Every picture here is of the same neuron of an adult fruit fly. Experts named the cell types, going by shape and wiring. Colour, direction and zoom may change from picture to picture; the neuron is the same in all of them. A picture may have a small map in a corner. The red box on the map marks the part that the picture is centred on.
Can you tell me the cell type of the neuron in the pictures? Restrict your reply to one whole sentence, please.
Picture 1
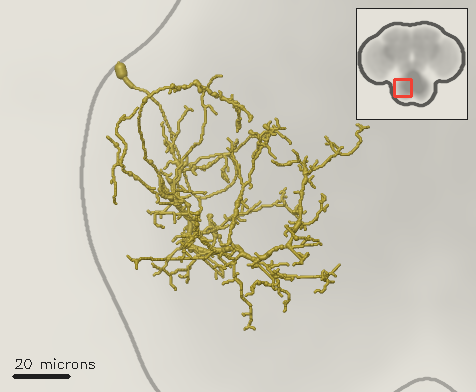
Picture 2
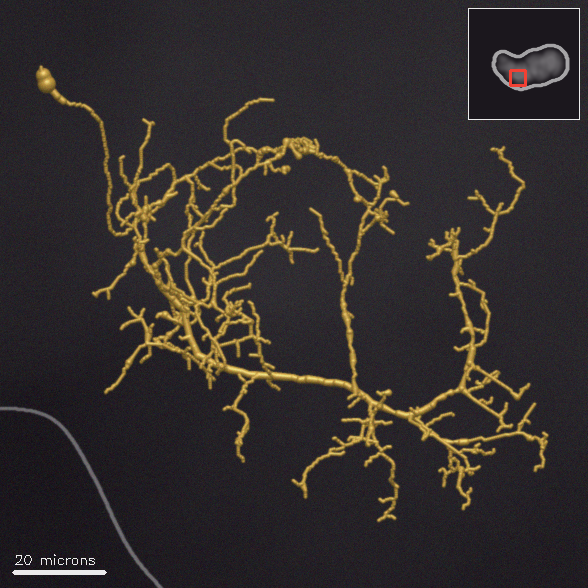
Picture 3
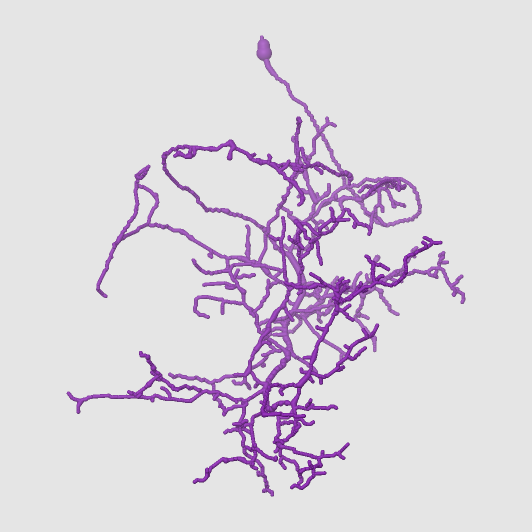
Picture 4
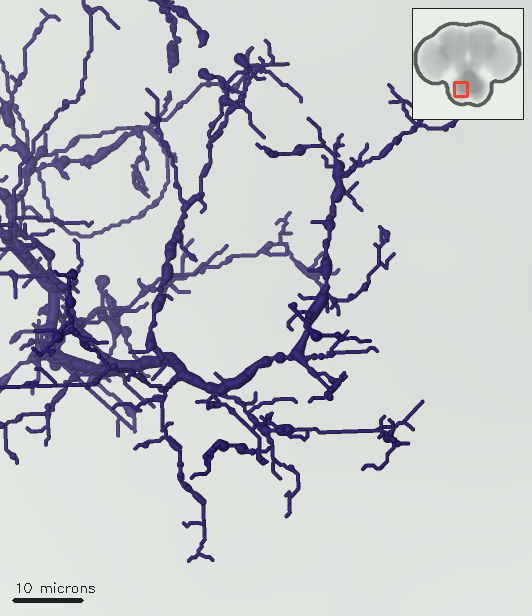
By its cell type, the neuron is IN03A075.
